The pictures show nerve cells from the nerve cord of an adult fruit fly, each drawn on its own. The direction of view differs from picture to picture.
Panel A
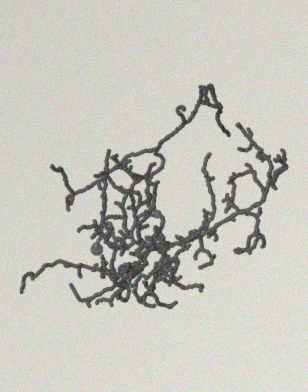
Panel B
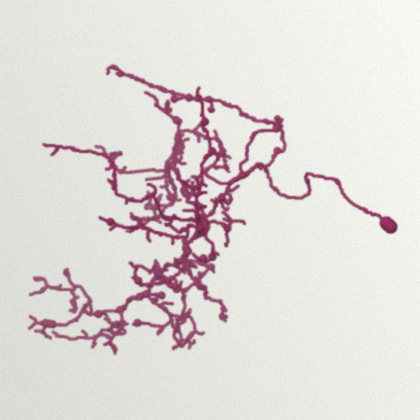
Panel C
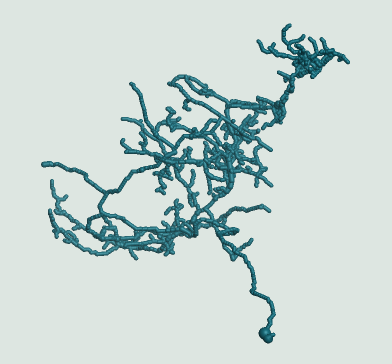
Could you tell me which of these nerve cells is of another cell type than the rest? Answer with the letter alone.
B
